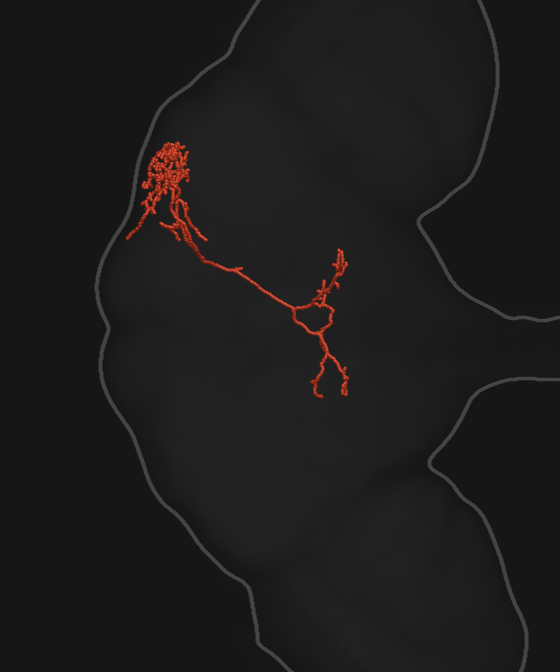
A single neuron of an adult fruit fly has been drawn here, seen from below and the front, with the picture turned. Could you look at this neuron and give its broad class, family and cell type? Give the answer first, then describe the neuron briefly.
This is a central-brain intrinsic neuron. The family is hemilineage AOTUv3_dorsal. It is of cell type AOTU007_b. It lies in the brain. In this view it is about as wide as it is tall.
